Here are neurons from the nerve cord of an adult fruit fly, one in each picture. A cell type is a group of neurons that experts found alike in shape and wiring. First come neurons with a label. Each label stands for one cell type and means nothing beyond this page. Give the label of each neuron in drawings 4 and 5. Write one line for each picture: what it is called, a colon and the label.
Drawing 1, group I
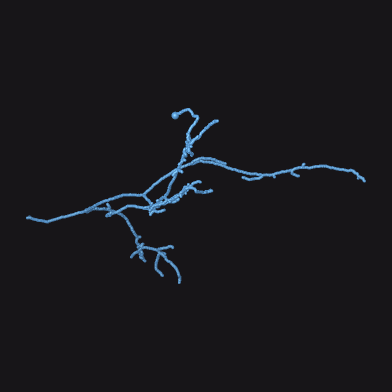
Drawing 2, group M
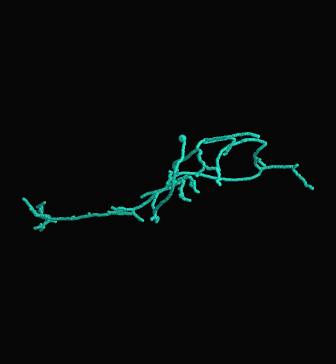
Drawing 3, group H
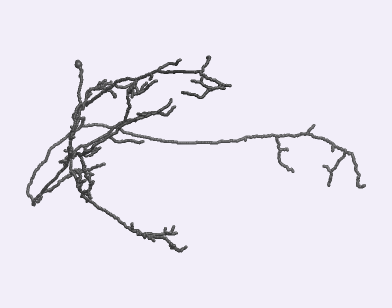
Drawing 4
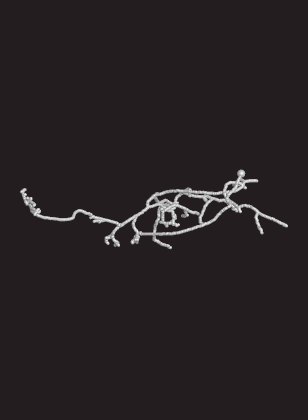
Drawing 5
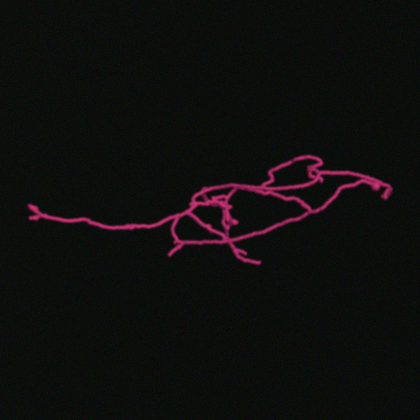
4: group M
5: group M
